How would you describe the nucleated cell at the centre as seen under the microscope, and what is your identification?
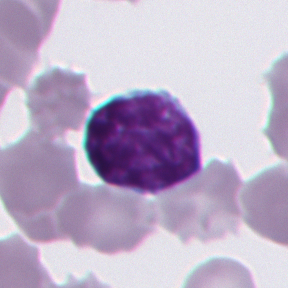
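Outline roughly round, a few stretches slightly flattened and angular. Nucleus single, unlobed, deep dark purple. Chromatin coarse and clumped, lighter streaks between darker patches. Cell: typical lymphocyte.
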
